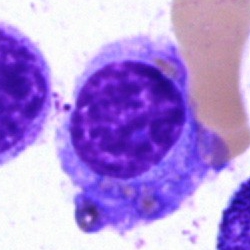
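Plasma cell. The nucleus lies toward the upper left, leaving a wider band of cytoplasm below and to the right. Coarse, clumped chromatin: dark purple masses between paler patches; no distinct nucleolus. Look at the irregular outline, with a small rounded bleb at lower left.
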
